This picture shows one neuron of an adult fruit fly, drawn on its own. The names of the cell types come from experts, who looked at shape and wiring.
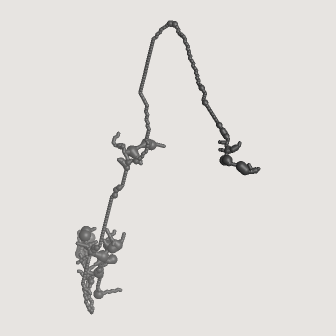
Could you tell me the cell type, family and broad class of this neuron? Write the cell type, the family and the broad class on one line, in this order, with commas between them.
Tm20, Tm, optic-lobe intrinsic neuron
